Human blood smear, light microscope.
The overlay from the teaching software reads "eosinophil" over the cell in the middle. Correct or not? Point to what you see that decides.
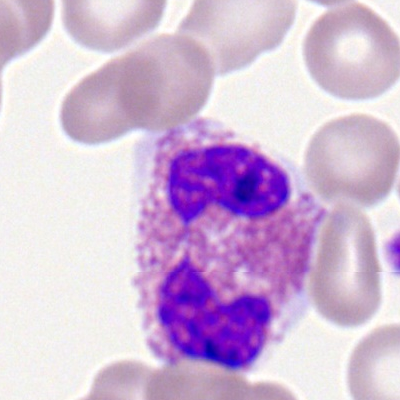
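Take the nucleus first: two lobes, one upper and one lower, with a band of granular cytoplasm between them.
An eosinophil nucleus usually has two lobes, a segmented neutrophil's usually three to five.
So that counts for eosinophil and against segmented neutrophil. The plentiful cytoplasm is packed with coarse pink-red granules, not fine ones.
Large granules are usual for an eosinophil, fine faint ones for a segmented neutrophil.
The dense, dark purple, coarsely clumped chromatin fits both names.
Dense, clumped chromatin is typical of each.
So eosinophil it is.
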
